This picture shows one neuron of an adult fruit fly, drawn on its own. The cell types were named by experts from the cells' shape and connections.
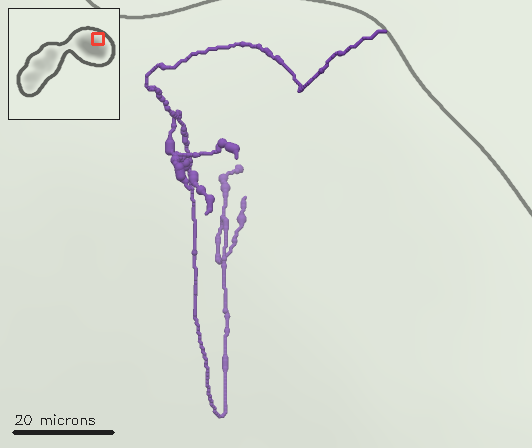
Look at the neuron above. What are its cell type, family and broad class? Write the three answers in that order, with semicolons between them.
ORN_VC3; class olfactory; sensory neuron entering the brain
